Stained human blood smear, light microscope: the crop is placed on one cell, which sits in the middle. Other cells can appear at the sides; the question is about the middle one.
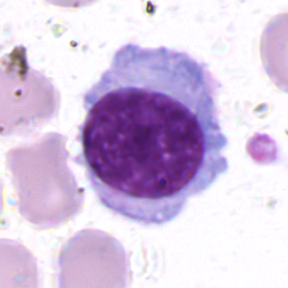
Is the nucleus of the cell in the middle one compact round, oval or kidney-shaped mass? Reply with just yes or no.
Yes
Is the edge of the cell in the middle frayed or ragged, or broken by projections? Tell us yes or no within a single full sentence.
Yes, there is a ragged or frayed outline, or there are projections, blebs or tags, on this cell.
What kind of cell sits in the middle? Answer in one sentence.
The cell in the exact centre of the crop is a plasma cell.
